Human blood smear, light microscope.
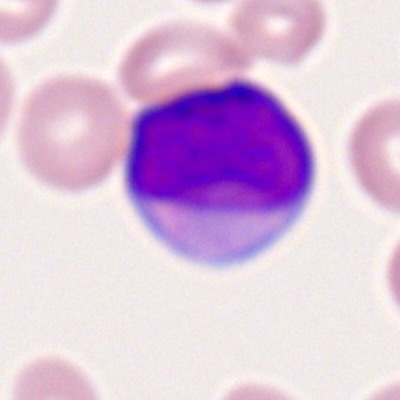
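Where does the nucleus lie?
In the upper part of the cell, pushed to one side.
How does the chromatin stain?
Dense dark purple.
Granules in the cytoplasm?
None visible.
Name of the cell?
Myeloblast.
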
